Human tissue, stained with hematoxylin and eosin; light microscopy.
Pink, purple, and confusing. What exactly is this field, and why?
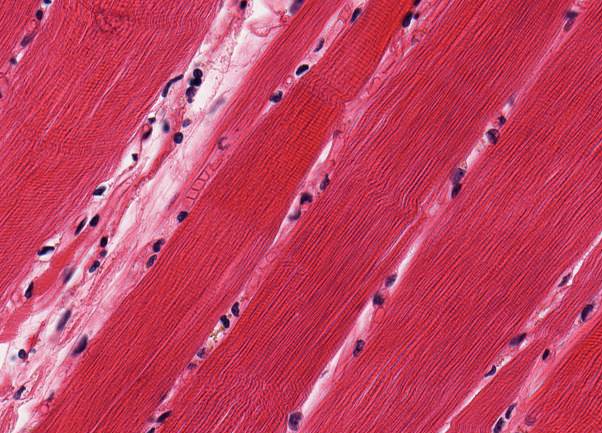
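This field mainly shows skeletal muscle. Long parallel fibres cross the whole field diagonally, lower left to upper right, marked by fine transverse cross-striations.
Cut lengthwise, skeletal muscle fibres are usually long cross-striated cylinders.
See how their nuclei are flattened and sit at the fibre edges, not in the centres.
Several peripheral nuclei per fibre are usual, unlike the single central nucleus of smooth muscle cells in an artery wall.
The fibres run side by side without branching or joining.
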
